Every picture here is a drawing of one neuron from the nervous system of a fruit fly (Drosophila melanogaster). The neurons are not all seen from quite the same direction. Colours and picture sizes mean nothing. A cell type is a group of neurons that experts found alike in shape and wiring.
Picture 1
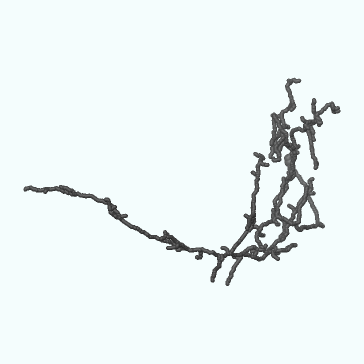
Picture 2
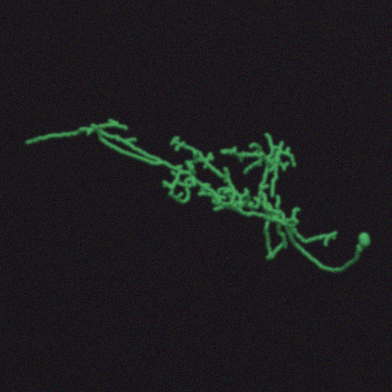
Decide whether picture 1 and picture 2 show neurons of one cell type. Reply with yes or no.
yes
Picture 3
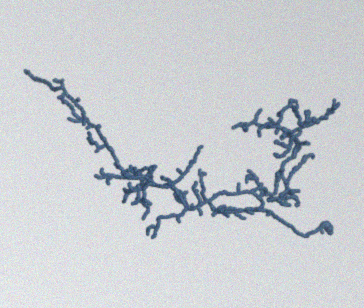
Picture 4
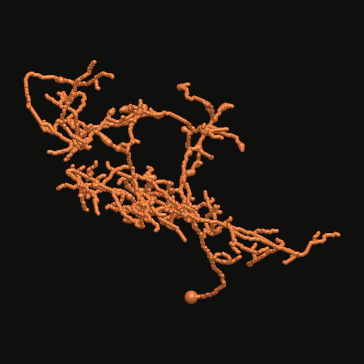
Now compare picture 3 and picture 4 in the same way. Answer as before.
no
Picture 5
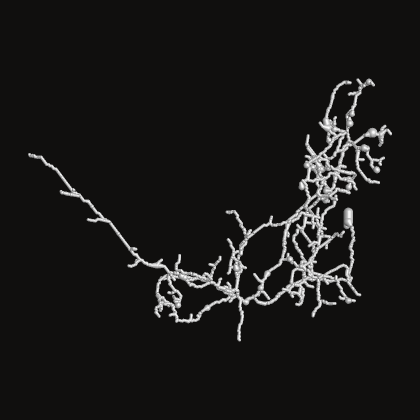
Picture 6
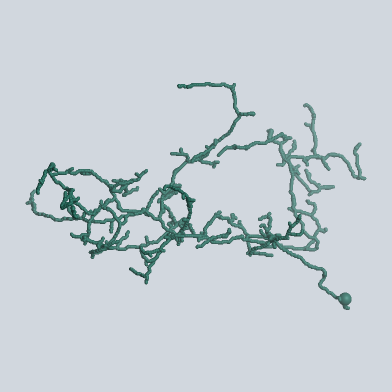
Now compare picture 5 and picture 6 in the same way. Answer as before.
no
